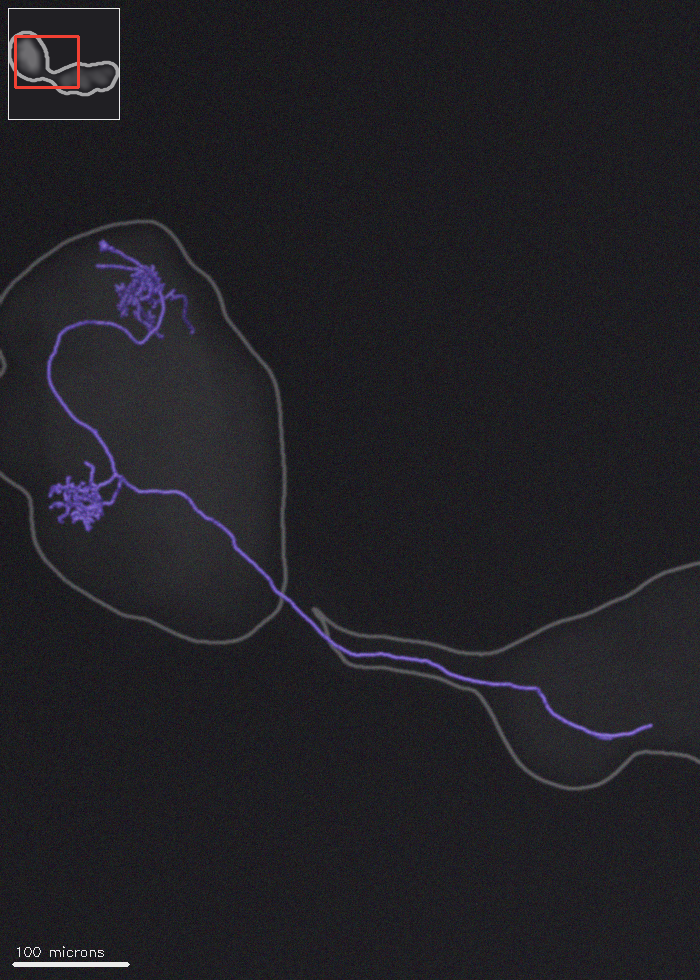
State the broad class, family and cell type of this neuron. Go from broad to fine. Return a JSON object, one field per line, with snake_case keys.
{
 "broad_class": "central-brain intrinsic neuron",
 "family": "hemilineage SMPpm1",
 "cell_type": "SLP406"
}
